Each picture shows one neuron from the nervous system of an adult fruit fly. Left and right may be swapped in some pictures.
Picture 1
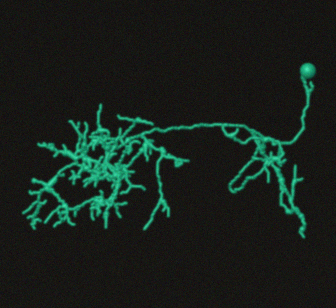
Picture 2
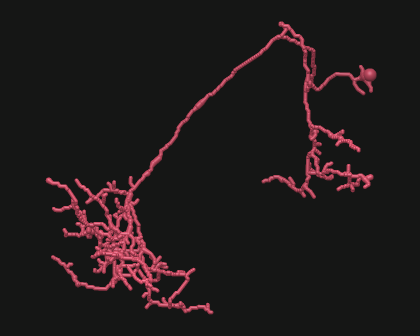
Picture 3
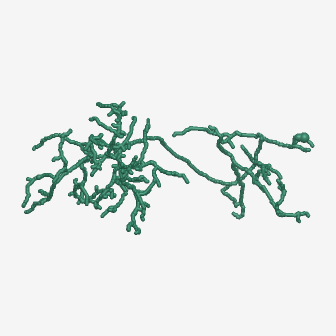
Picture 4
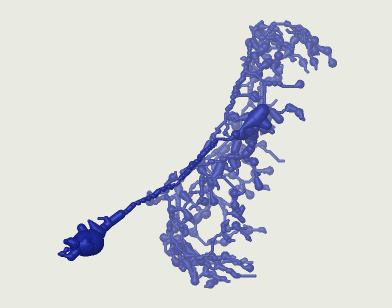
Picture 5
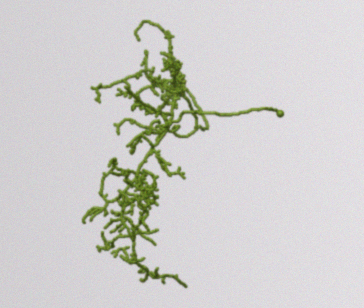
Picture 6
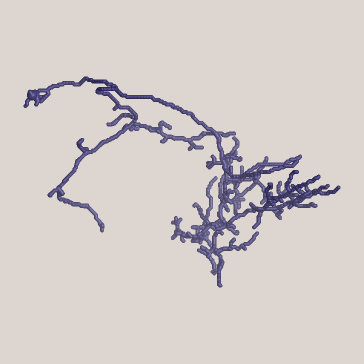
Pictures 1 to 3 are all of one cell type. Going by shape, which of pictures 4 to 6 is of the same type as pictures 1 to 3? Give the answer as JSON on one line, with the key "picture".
{"picture": 6}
